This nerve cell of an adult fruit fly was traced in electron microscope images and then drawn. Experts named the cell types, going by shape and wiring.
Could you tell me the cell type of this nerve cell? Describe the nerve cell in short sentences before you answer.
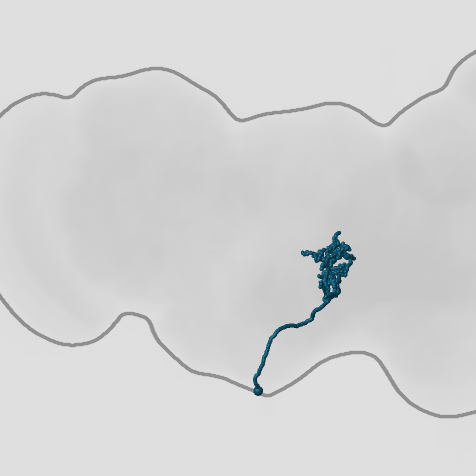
The cell body is at the bottom of the picture. In this view it is taller than it is wide. It is a central-brain intrinsic neuron. Its cell type is PS316.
